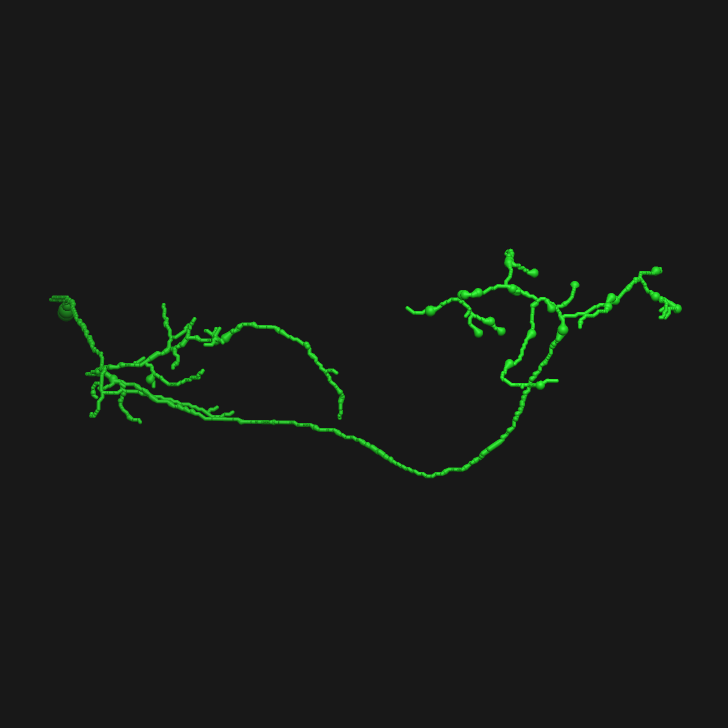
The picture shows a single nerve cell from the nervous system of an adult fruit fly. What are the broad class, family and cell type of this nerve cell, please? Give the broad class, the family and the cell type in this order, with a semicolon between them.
central-brain intrinsic neuron; hemilineage SLPpl1; SMP227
